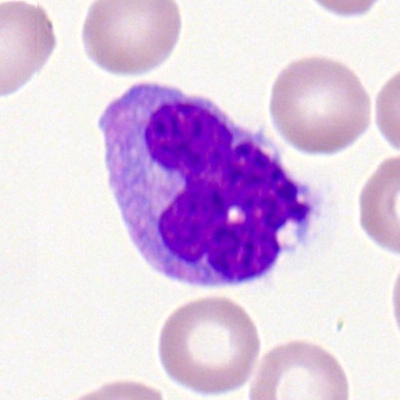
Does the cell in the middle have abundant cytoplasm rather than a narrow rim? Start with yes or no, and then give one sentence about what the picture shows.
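Yes. The cytoplasm is abundant and pale greyish-lilac.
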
